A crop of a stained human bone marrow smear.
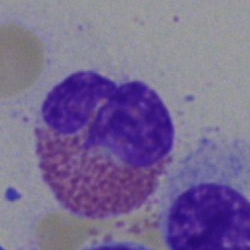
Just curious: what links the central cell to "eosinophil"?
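This is an eosinophil, and its outline is rounded.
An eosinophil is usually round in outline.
So the outline here goes with the name. The cytoplasm is packed with coarse pink-orange granules, and this granular cytoplasm fills the lower half of the cell below the nucleus.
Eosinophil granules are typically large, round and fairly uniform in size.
The coarseness of these granules fits that. The nucleus lies in the upper part of the cell.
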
